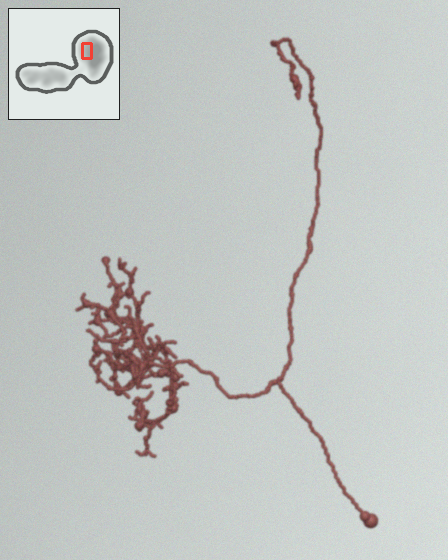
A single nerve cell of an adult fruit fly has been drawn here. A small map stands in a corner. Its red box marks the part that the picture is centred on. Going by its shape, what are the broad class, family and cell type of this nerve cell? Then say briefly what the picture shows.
Its broad class is visual projection neuron. The family is LC. Its cell type is LC20b. The cell body can be seen at the lower right of the picture. Dozens of branch ends can be seen.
